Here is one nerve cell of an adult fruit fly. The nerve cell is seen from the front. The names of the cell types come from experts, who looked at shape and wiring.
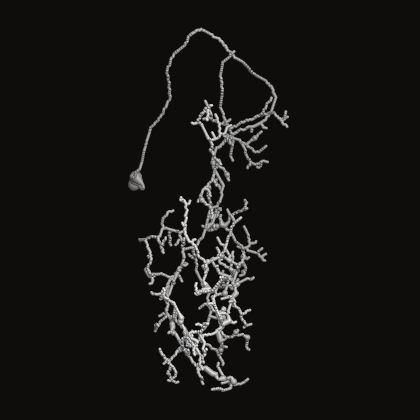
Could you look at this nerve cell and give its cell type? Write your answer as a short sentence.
The cell type is IN19A073.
